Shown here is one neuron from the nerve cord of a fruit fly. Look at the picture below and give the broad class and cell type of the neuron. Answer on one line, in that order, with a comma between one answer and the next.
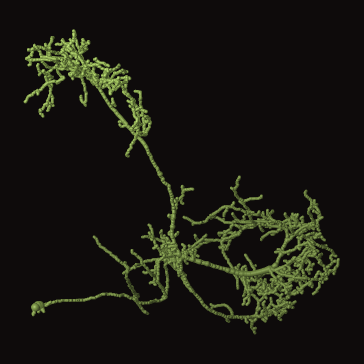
nerve-cord intrinsic neuron, INXXX042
